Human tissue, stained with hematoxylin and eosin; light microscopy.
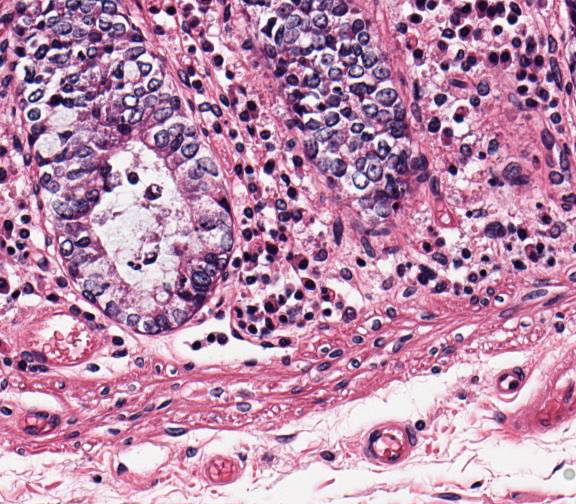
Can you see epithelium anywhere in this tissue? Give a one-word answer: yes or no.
Yes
